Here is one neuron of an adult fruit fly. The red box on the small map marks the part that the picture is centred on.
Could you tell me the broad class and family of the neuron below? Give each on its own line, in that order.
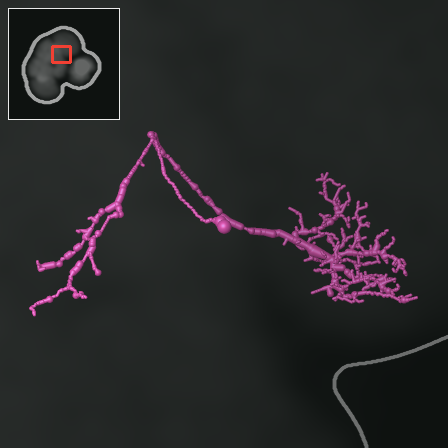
visual projection neuron
LC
